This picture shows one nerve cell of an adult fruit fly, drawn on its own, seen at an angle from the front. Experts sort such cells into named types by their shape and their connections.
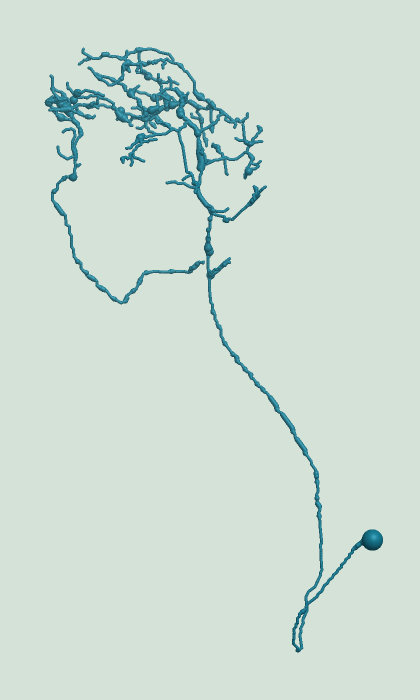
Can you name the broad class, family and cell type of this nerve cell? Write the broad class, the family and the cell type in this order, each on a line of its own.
central-brain intrinsic neuron
hemilineage SLPal3_and_SLPal4_dorsal
CB2992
